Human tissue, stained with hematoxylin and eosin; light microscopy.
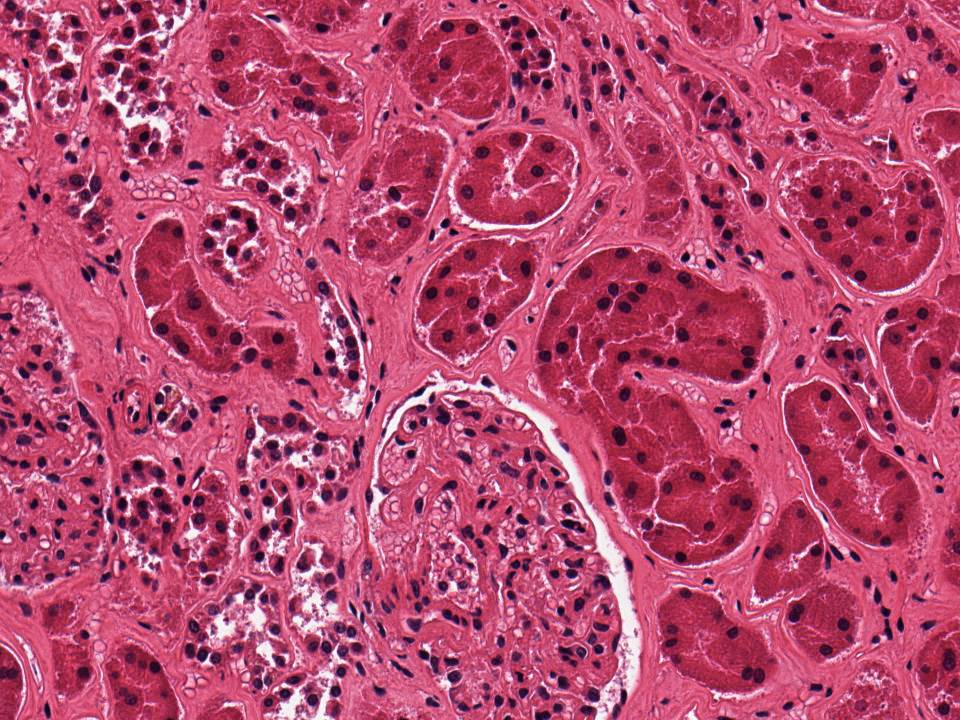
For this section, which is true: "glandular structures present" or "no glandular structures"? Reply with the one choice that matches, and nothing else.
Glandular structures present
